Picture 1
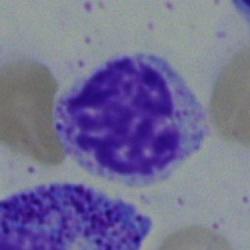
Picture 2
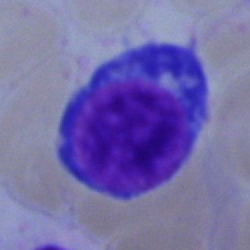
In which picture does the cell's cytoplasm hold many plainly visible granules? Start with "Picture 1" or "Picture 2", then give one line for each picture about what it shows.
Picture 1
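What picture 1 shows: Fine purple granules are scattered through the cytoplasm.
What picture 2 shows: No granules are seen in the cytoplasm.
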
